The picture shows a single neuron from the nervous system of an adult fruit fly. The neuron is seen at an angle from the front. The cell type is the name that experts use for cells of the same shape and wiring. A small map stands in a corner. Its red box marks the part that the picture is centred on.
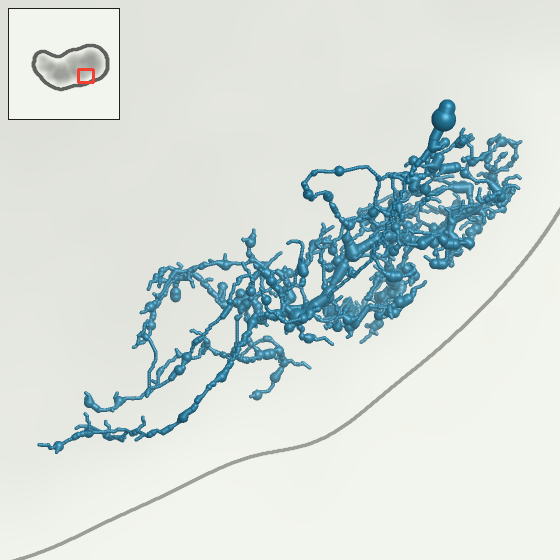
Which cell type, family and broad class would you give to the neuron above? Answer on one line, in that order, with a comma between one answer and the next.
GNG357, hemilineage TRdm, central-brain intrinsic neuron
